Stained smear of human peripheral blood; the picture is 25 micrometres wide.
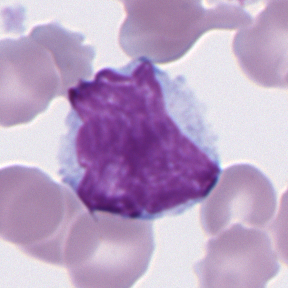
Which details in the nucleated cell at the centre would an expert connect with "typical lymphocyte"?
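What fits a typical lymphocyte here is the cytoplasm: pale greyish blue, with only fine, faint stippling and no coarse granules.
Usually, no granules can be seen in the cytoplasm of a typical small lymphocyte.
Otherwise, the nucleus has an irregular, angular outline with a notch in its upper edge, and its dark purple chromatin looks creased or folded rather than evenly smooth.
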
